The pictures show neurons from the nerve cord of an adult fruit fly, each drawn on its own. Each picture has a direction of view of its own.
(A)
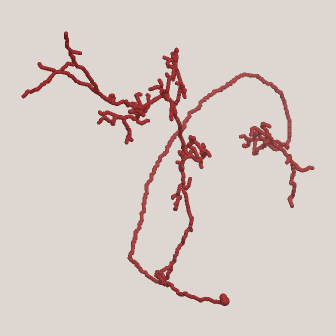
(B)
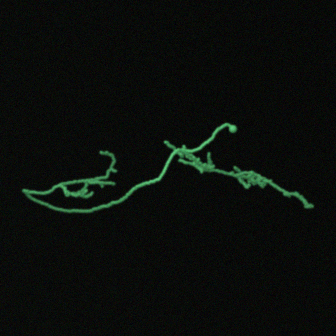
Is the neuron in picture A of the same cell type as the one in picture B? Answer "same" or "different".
same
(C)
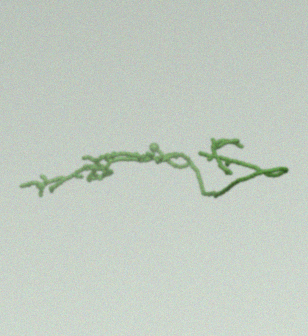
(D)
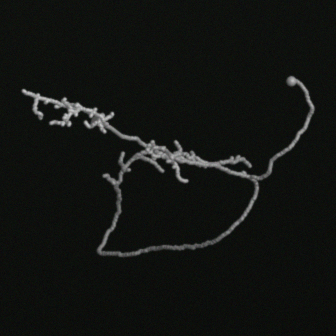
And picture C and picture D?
same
